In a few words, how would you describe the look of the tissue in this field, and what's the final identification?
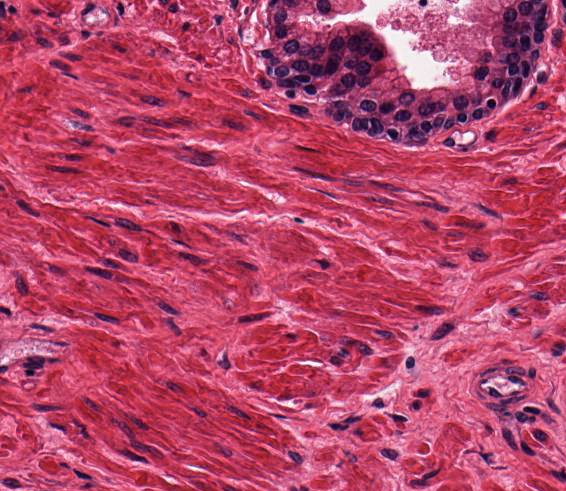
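Smooth muscle bundles fill most of the field; cells have elongated, cigar-shaped dark nuclei in strongly eosinophilic cytoplasm. Lower down, bundles interlace in different directions. At top right, a gland's lining cells show round to oval dark nuclei in more than one layer. This is prostate.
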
